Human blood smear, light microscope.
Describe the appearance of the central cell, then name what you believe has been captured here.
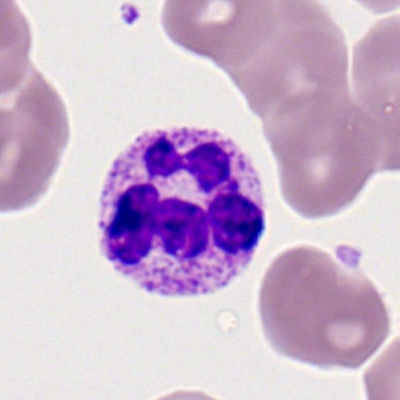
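More than three separate nuclear lobes, arranged in a ring around a pale central area of cytoplasm. Chromatin dark purple, coarsely clumped. Fine lilac granules scattered evenly through the cytoplasm. Cell type: segmented neutrophil.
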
